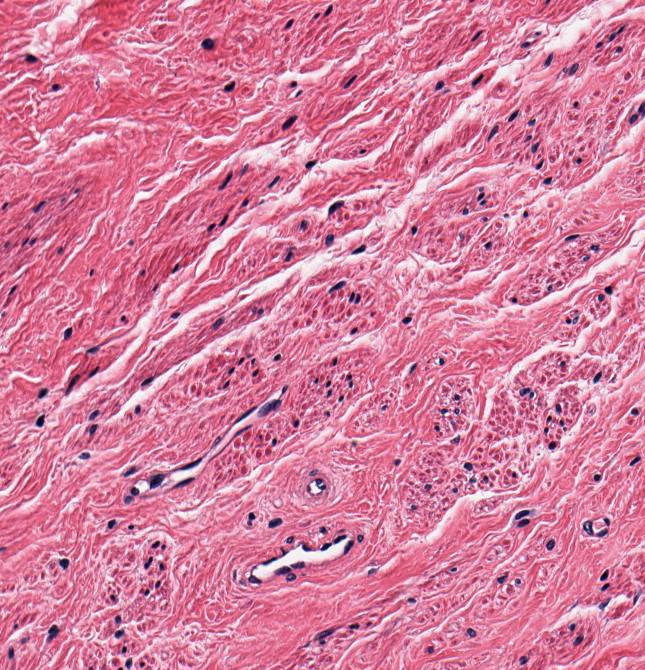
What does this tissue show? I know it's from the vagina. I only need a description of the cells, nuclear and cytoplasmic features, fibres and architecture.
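Across the entire field, wavy fibre bundles run diagonally from lower left to upper right. The stromal nuclei are mostly dark and elongated and are aligned with the fibre direction. Thin-walled vessels with narrow, slit-like lumina are present in the lower centre and the left centre. Fat cells are absent.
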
